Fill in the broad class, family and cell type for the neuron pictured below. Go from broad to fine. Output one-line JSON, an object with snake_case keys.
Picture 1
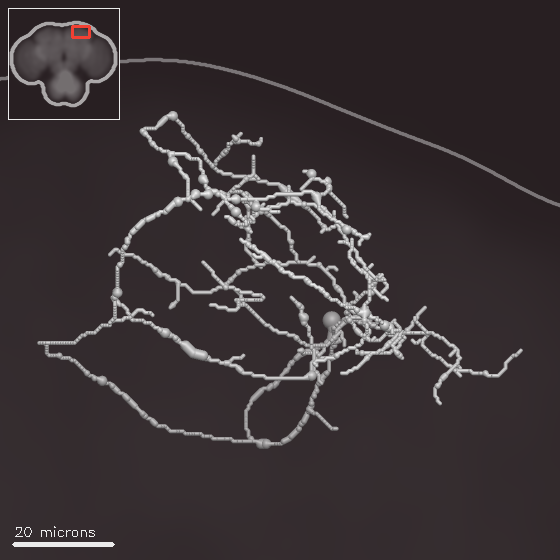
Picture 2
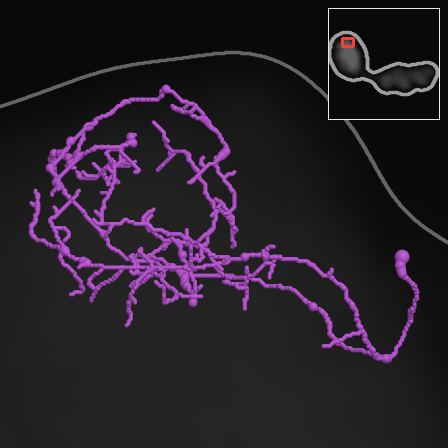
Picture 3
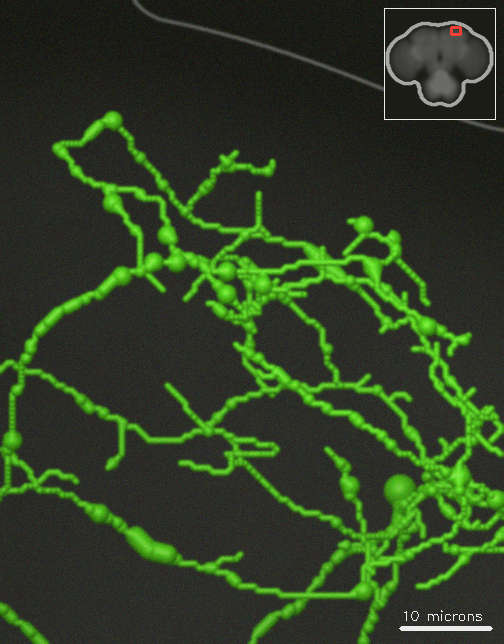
{"broad_class": "central-brain intrinsic neuron", "family": "hemilineage DL1_dorsal", "cell_type": "SLP369"}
